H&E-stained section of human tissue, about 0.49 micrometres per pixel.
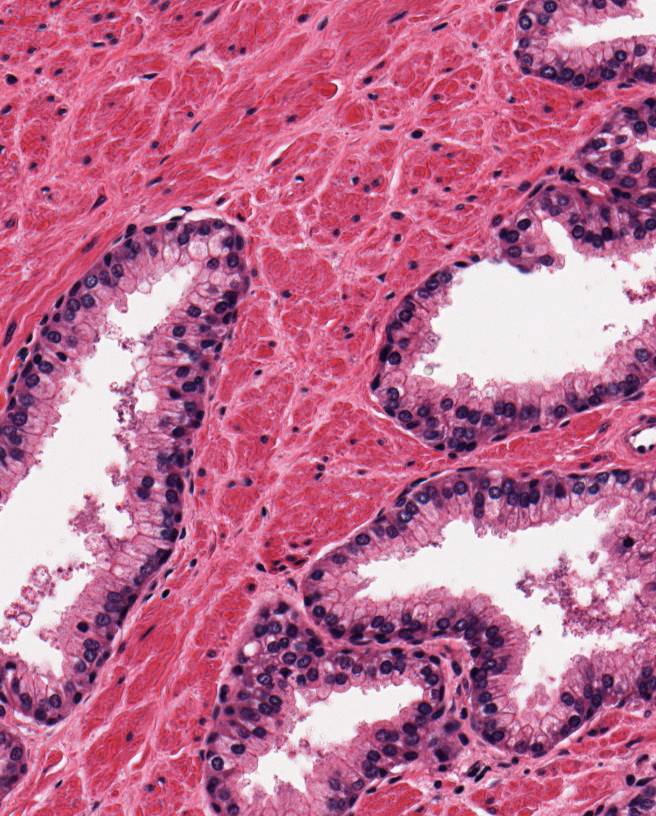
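Prostate, H&E: infolded, irregular glands sit left, right and below, split by a broad central band of bright pink smooth muscle in varied directions. Round dark nuclei sit basally in a row; under the columnar cells, flattened cells with dark elongated nuclei outline parts of the glands.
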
